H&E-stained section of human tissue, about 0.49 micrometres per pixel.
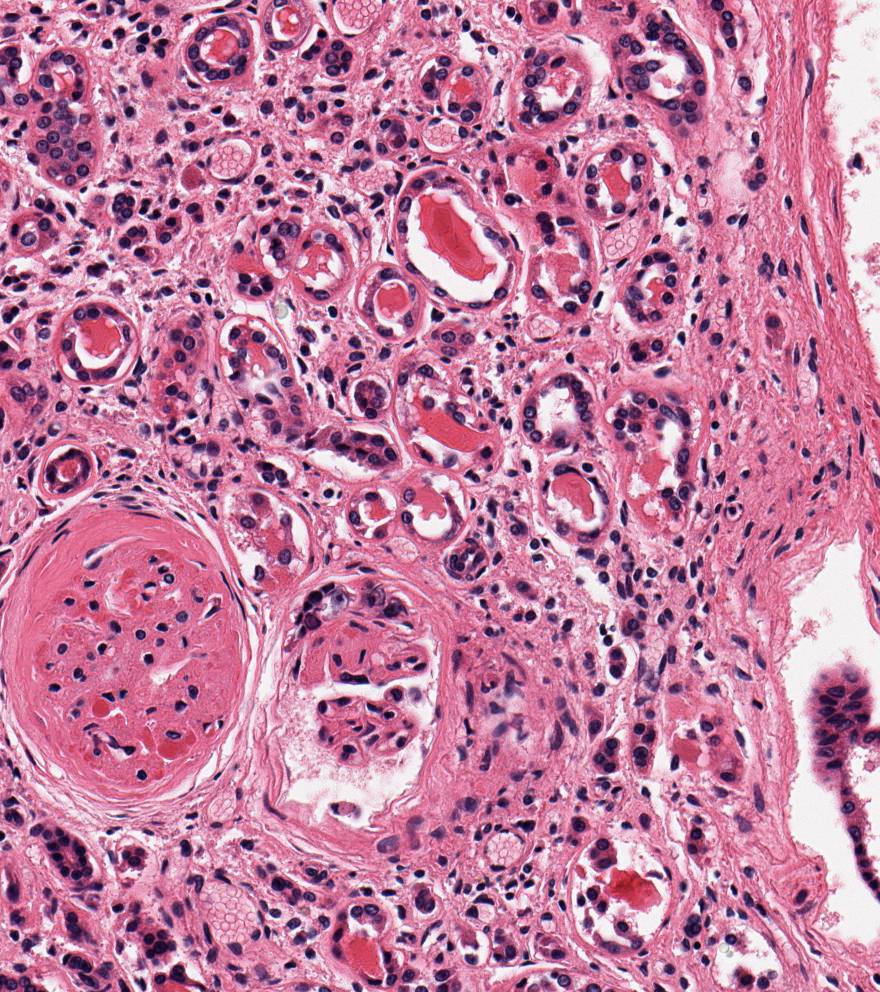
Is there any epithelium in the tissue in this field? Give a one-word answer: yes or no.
Yes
